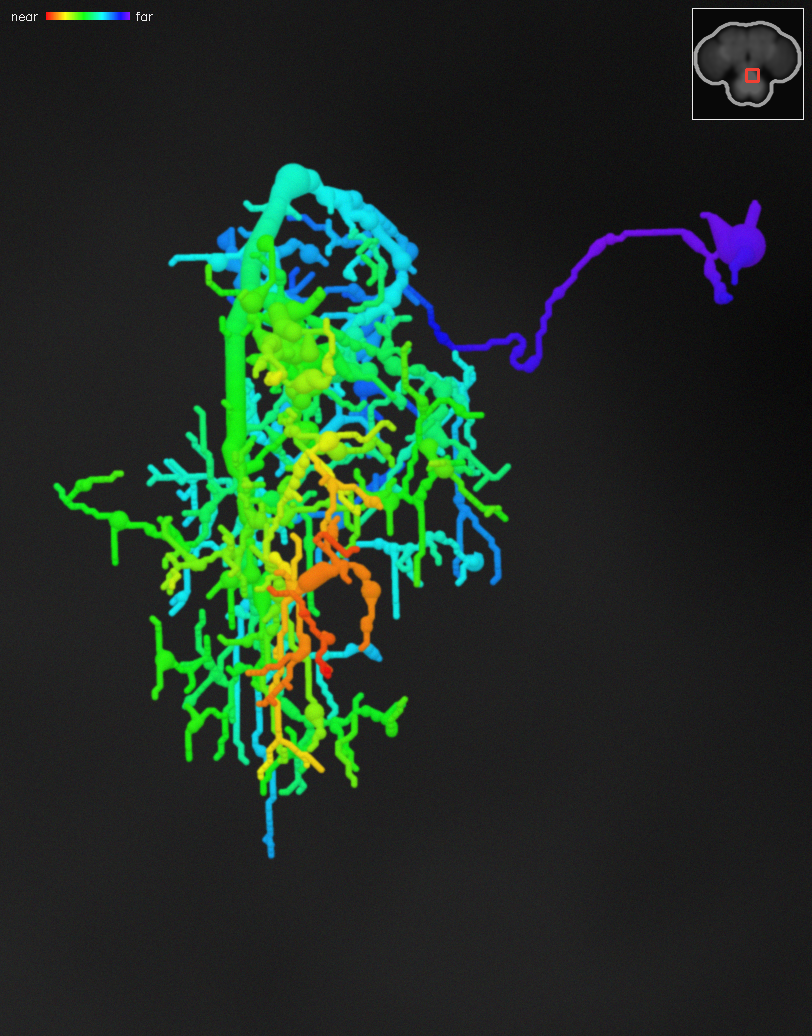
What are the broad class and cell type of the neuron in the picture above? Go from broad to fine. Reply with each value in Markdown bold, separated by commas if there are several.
**nerve-cord intrinsic neuron**, **INXXX363**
